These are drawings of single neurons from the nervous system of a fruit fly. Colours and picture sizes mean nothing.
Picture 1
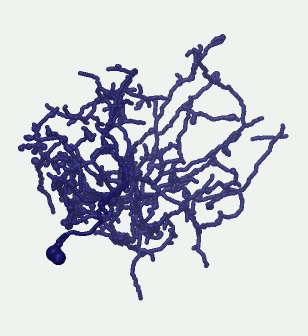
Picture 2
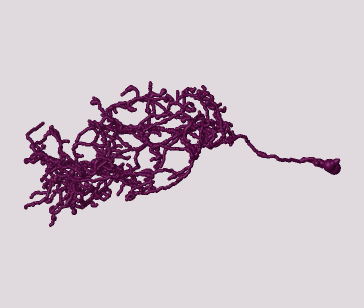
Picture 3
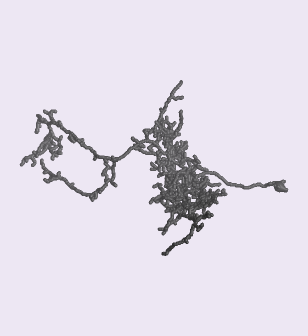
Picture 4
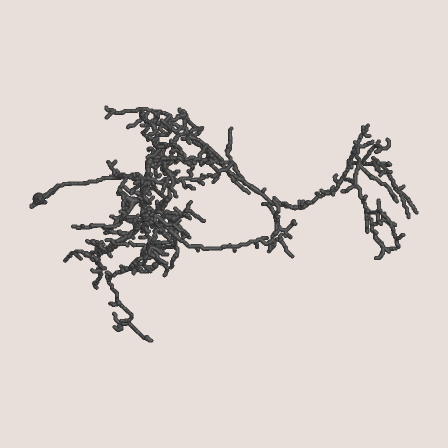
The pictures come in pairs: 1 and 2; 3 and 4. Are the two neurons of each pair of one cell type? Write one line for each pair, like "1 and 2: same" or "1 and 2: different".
1 and 2: same
3 and 4: same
